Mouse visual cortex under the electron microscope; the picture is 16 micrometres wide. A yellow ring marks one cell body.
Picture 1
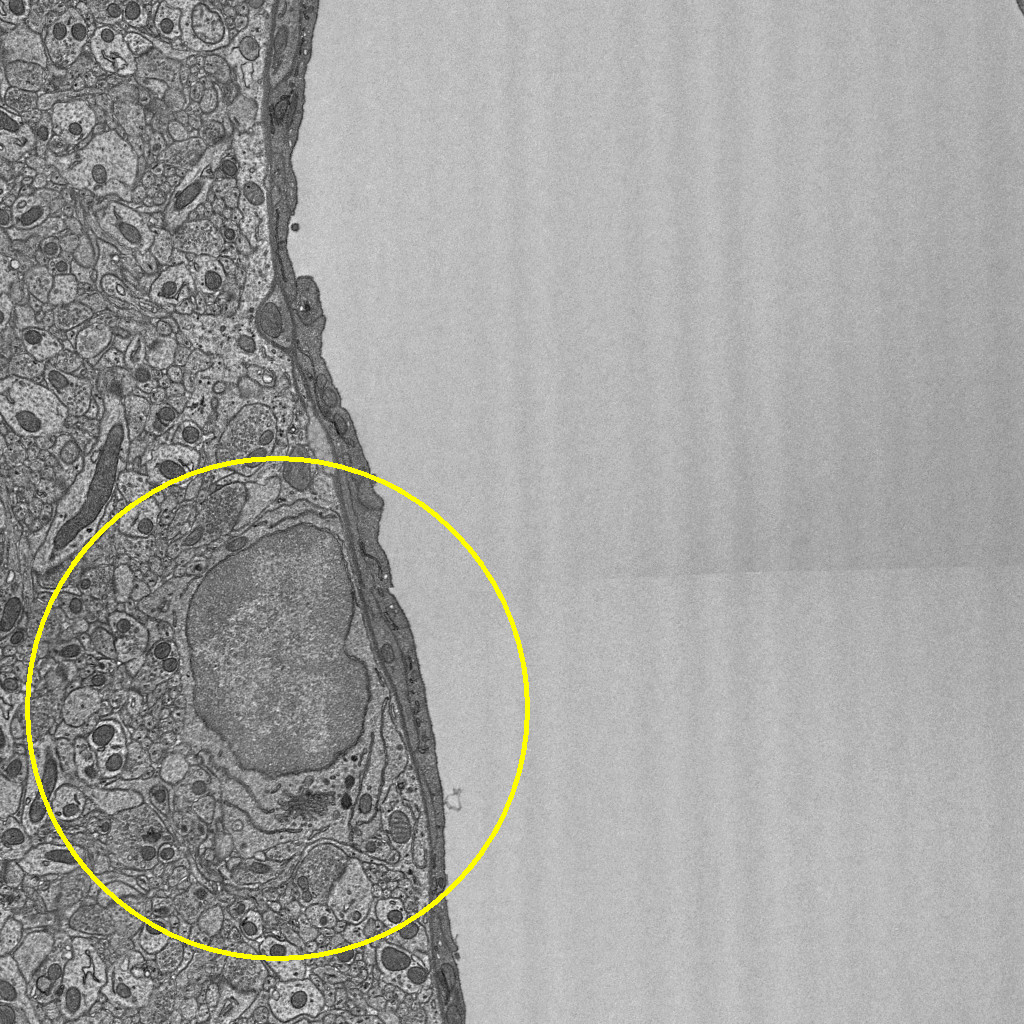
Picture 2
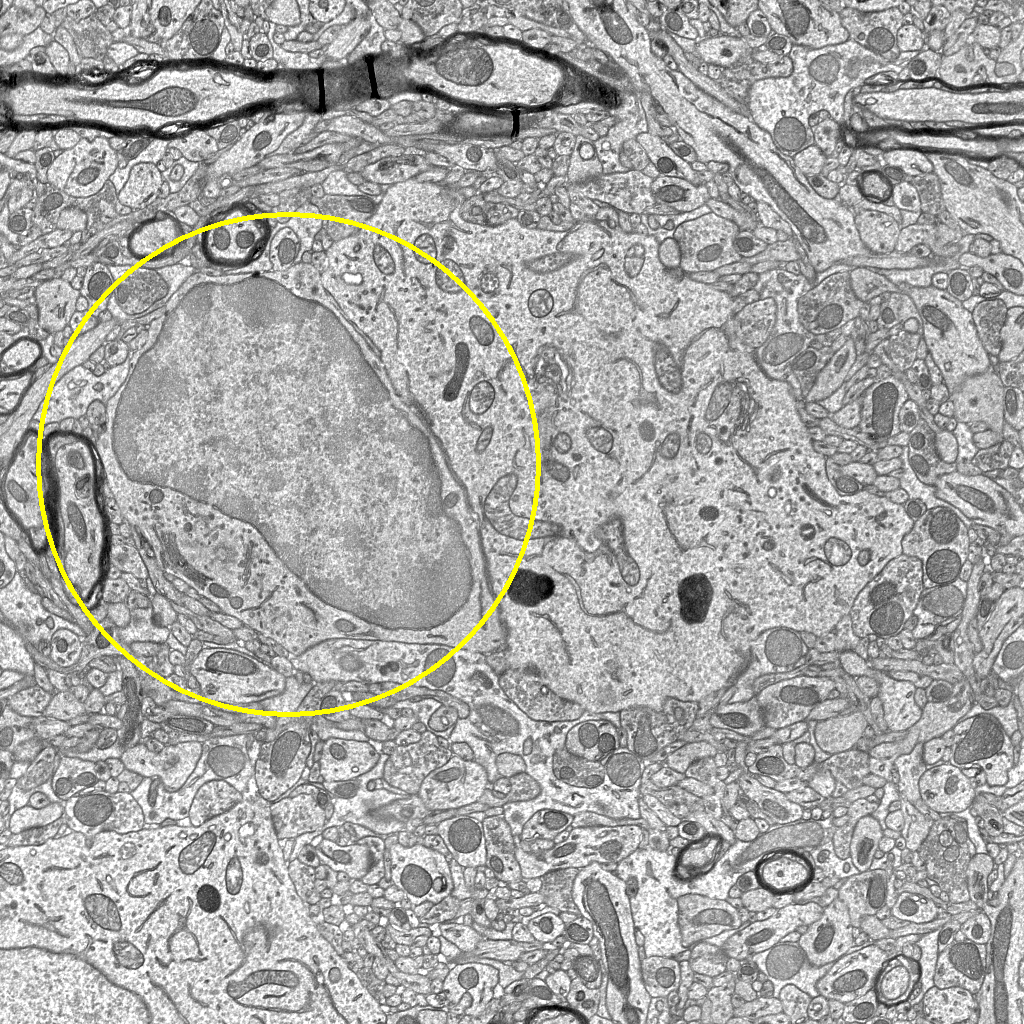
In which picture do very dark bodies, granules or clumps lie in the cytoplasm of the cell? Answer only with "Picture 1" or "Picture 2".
Picture 1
